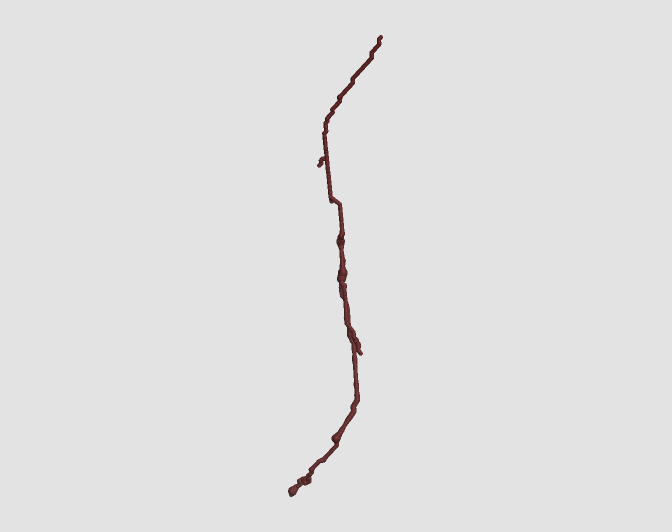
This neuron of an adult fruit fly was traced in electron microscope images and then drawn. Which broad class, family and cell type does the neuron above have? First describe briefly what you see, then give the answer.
No cell body is drawn. It has a dozen or fewer branch ends. This is a sensory neuron entering the brain. The name of its family is class gustatory. Its cell type is claw_tpGRN.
